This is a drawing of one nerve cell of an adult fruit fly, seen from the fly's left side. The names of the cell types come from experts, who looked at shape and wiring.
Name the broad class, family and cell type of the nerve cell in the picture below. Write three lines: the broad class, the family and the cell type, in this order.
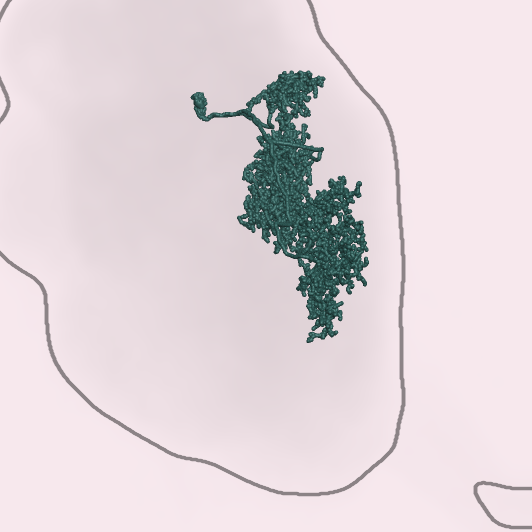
optic-lobe intrinsic neuron
MeLo
MeLo8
